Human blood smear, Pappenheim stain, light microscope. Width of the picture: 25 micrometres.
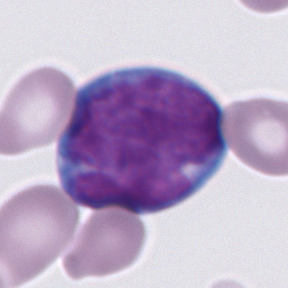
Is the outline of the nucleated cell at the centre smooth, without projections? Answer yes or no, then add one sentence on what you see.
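Yes. The cell outline is smooth and roughly oval.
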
